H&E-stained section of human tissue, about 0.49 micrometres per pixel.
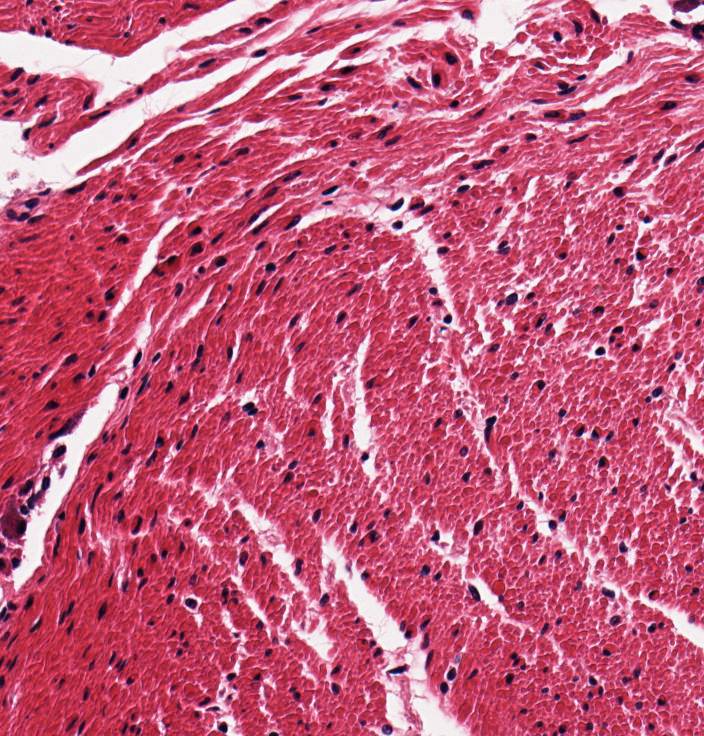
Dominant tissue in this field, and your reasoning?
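Field: mainly smooth muscle. Decisive: densely packed, strongly eosinophilic fibres grouped into bundles fill the field.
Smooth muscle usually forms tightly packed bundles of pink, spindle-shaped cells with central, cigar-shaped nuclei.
Dark blue nuclei, oval to elongated, lie singly among the fibres; elongated ones run parallel to the lengthwise fibres. Most cross-cut profiles lack a nucleus. Connective tissue between bundles is scant, only thin pale strands.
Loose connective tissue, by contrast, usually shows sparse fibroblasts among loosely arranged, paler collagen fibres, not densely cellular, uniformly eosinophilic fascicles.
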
